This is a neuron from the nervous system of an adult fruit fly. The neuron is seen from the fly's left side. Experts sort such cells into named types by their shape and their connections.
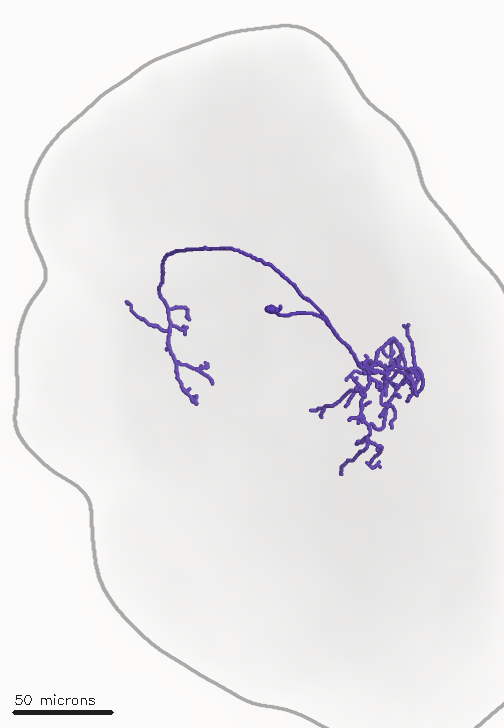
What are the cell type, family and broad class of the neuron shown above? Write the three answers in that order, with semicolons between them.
PLP038; hemilineage SLPa&l1_lateral; central-brain intrinsic neuron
